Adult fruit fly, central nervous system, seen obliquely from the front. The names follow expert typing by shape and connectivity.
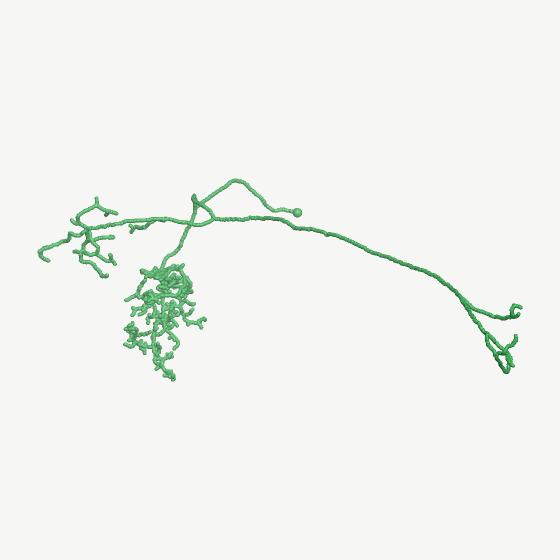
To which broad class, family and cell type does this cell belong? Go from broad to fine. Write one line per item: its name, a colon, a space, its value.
broad class: central-brain intrinsic neuron
family: hemilineage VLPl&p2_posterior
cell type: CB1044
